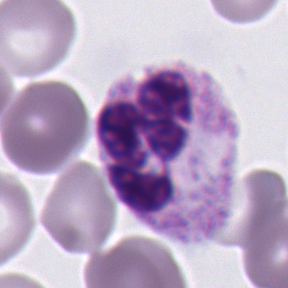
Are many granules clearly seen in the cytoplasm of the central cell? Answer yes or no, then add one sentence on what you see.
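Yes. Fine pink-violet granules are scattered throughout the cytoplasm.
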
